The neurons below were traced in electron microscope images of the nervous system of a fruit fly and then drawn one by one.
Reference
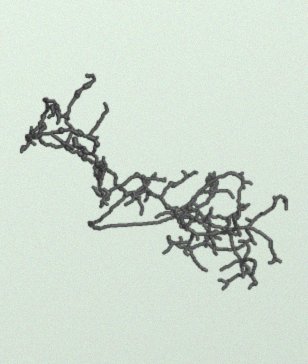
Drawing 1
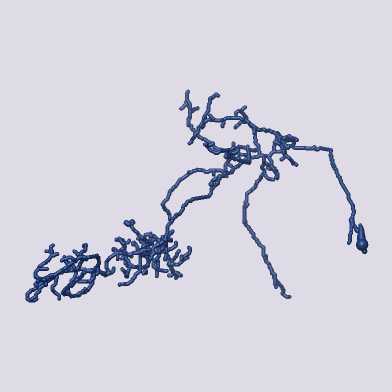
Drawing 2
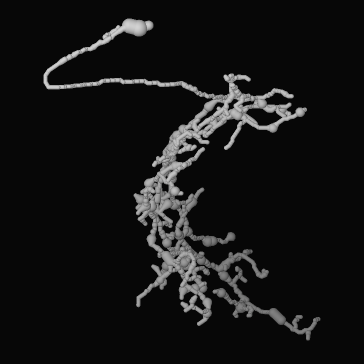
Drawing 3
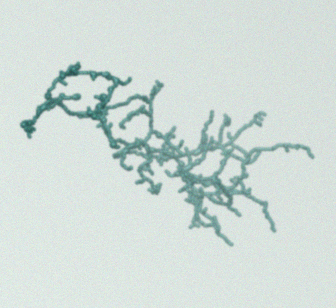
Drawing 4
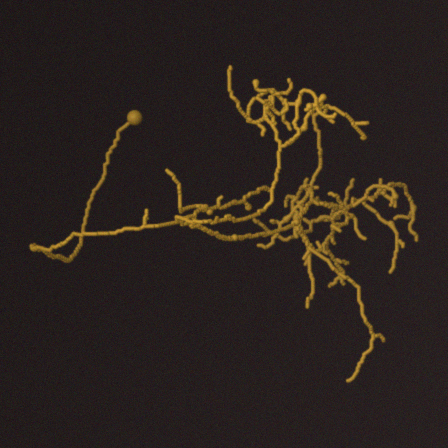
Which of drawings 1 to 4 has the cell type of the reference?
3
